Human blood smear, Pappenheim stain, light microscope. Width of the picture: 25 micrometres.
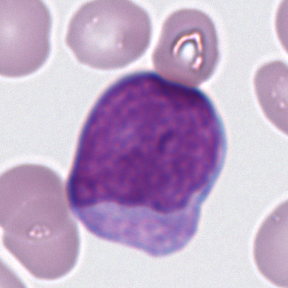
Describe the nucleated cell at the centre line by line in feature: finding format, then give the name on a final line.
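Size: about 15 micrometres across
Outline: irregular, somewhat angular, not smoothly round
Nucleus: a single unlobed mass toward the top of the cell
Nuclear share: about 70% of the cell's area
Chromatin: finely dispersed, no coarse dark clumps
Cytoplasm: a band along the bottom of the cell
Identity: atypical promyelocyte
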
